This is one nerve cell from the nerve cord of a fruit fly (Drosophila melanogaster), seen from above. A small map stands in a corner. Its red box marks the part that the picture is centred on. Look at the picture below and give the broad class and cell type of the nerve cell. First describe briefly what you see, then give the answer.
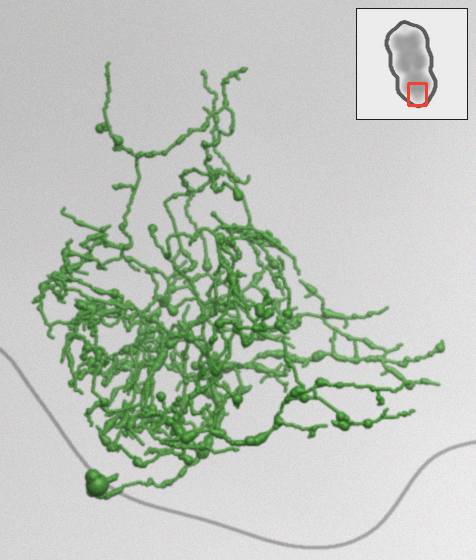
More than a hundred branch ends can be seen. In this view it is about as wide as it is tall. This is a nerve-cord intrinsic neuron. The cell type is INXXX302.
